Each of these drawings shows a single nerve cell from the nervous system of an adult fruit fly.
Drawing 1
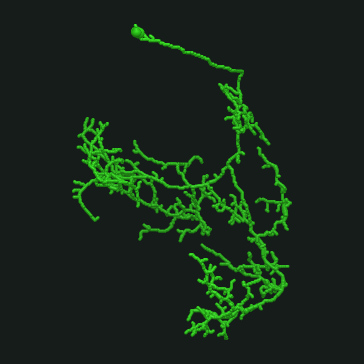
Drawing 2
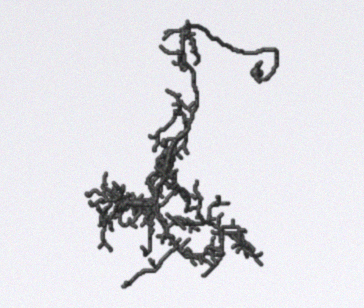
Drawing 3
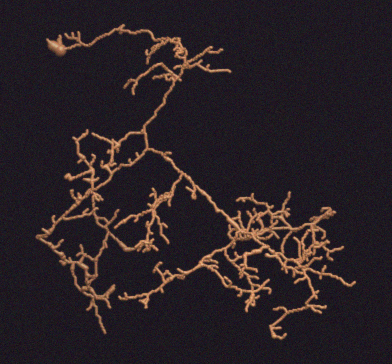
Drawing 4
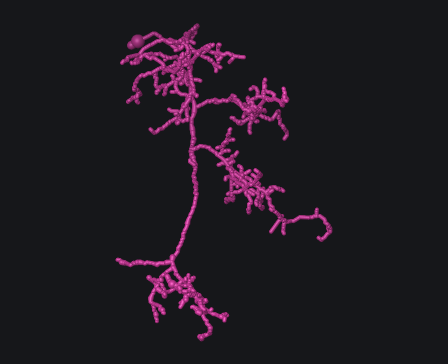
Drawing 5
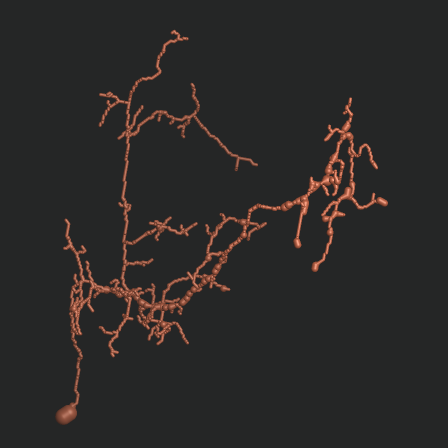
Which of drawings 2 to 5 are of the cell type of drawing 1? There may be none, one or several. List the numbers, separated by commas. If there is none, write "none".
2, 3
